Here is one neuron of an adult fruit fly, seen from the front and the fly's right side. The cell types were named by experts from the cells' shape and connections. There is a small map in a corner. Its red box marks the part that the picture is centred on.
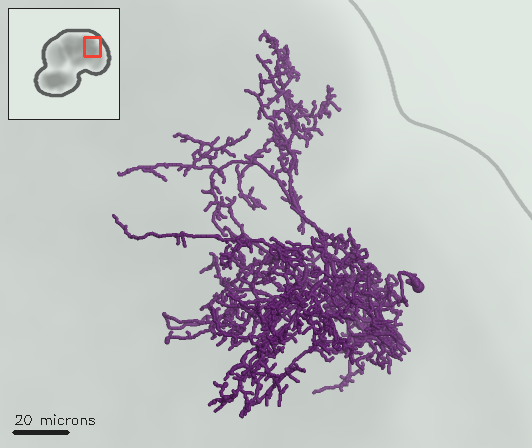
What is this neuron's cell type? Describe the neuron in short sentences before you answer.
From top to bottom in the picture it spans about 150 microns. More than a hundred branch ends can be seen. This is a central-brain intrinsic neuron. Its cell type is AVLP164.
